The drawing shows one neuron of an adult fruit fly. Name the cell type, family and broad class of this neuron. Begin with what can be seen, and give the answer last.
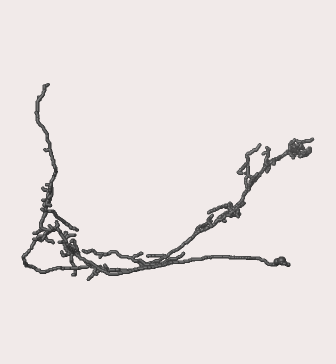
Its cell body lies at the lower right of the picture. As drawn here it is wider than it is tall. Its cell type is LAL048. Its family is hemilineage WEDa2. Its broad class is central-brain intrinsic neuron.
